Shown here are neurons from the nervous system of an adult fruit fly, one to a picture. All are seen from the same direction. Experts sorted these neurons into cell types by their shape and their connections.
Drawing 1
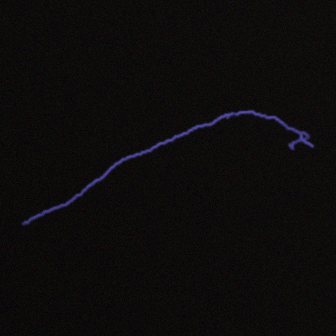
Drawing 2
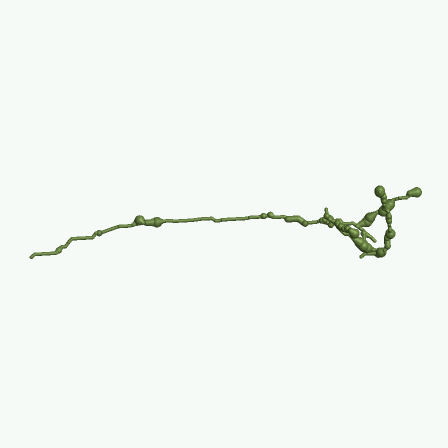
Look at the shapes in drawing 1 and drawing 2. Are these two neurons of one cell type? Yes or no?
no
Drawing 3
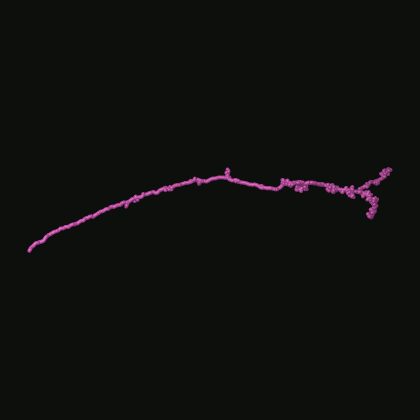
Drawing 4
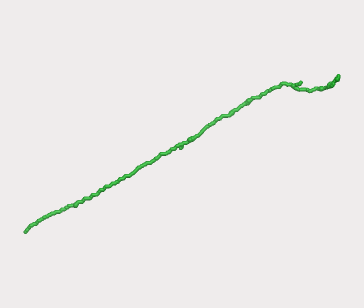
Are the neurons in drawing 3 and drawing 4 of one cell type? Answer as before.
no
